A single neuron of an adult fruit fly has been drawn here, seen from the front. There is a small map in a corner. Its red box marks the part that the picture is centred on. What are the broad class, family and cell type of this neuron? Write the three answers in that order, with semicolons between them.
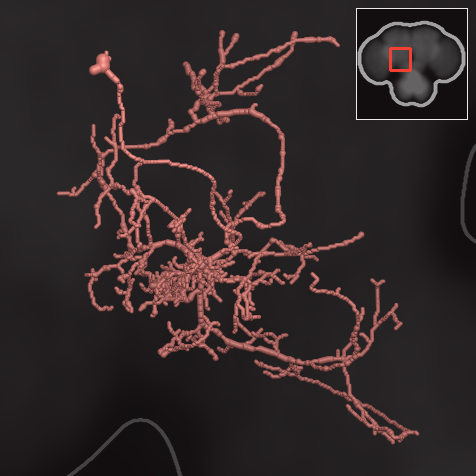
central-brain intrinsic neuron; hemilineage ALl1_ventral; CB3682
